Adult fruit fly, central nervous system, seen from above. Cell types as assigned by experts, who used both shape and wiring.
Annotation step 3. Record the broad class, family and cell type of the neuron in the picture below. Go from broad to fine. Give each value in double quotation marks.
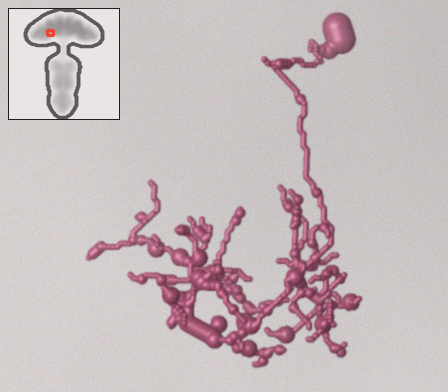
"optic-lobe intrinsic neuron", "Li", "Li27"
